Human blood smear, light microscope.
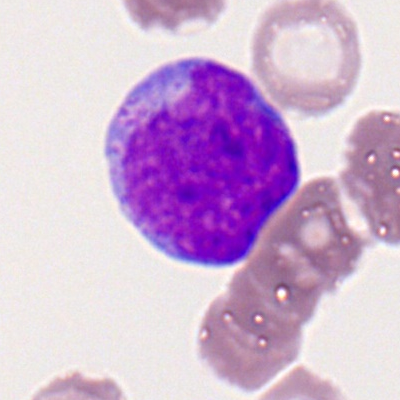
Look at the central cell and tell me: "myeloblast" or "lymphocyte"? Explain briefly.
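This is a myeloblast, not a lymphocyte. Its chromatin is finely stippled purple with small paler patches and is not coarsely clumped.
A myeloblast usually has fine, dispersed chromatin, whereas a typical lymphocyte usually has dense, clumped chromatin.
The fine chromatin here matches the myeloblast pattern rather than the lymphocyte one. The outline is roughly round and smooth, and the surface shows no projections or blebs. Small bright refractile dots lie in the nearby red cells.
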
